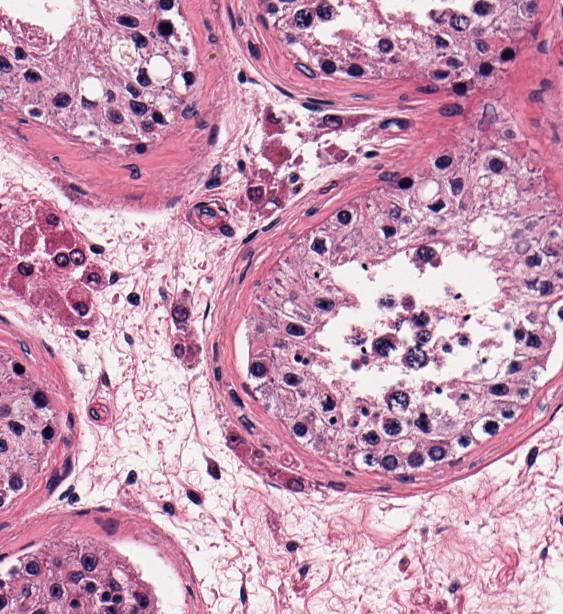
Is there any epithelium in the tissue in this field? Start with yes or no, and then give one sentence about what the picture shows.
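Yes. Clear round vacuoles are scattered within the lining of the tubules at the top of the field.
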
